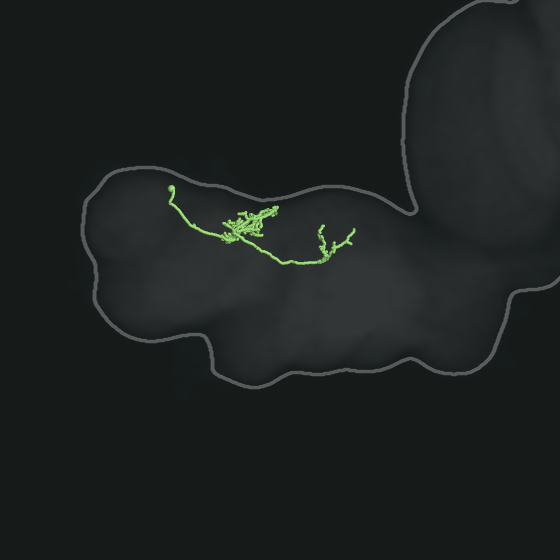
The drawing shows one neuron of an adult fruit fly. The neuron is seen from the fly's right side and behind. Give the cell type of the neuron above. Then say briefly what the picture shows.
The cell type is IN07B083_a. Its broad class is nerve-cord intrinsic neuron. In this view it is wider than it is tall.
